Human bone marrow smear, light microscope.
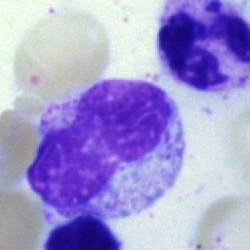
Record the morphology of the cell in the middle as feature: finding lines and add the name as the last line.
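Position: nucleus off-centre, displaced toward the upper left
Size: nucleus large, filling more than half the cell
Cytoplasm: pale lilac-grey, mainly on the lower right side
Granules: fine, purple, scattered through the cytoplasm
Cell type: metamyelocyte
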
